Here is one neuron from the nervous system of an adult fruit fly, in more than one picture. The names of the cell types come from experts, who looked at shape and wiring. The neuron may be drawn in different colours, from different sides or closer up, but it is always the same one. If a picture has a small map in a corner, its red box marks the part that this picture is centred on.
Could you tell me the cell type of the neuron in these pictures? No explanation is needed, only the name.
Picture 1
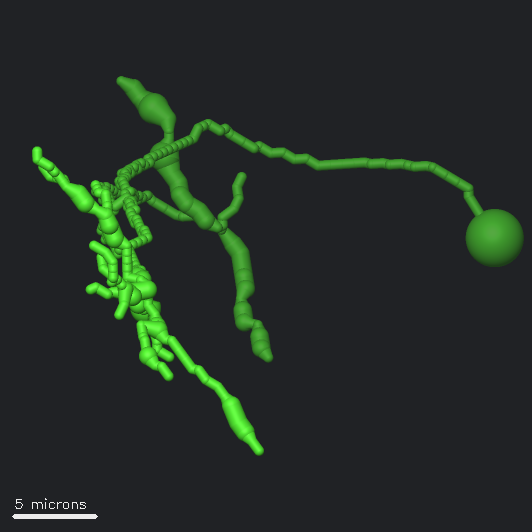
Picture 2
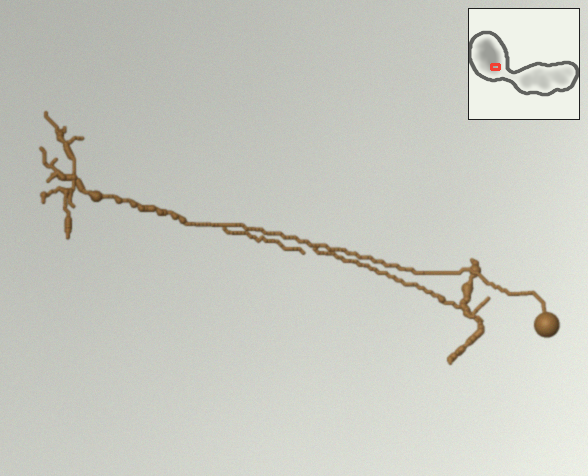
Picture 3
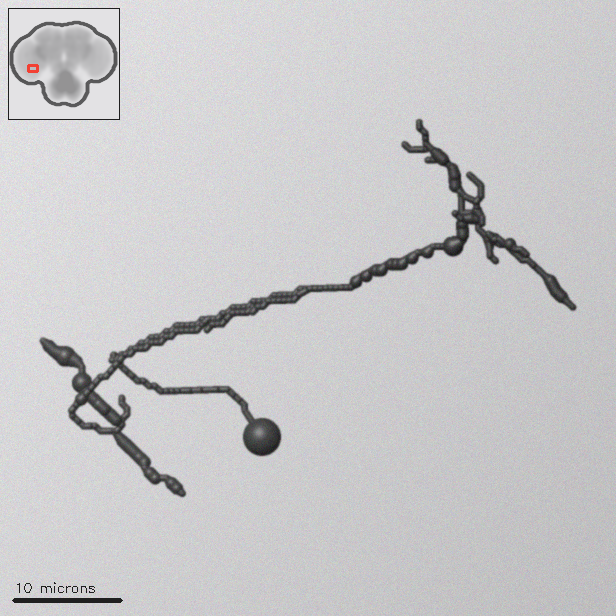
T5a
